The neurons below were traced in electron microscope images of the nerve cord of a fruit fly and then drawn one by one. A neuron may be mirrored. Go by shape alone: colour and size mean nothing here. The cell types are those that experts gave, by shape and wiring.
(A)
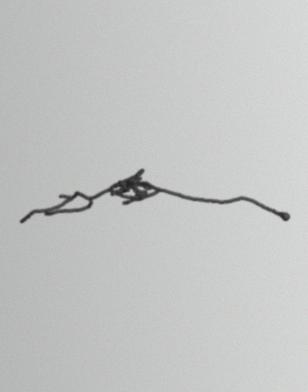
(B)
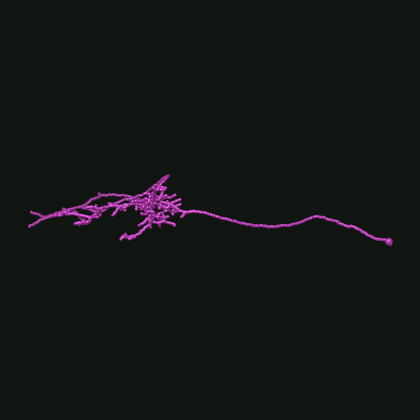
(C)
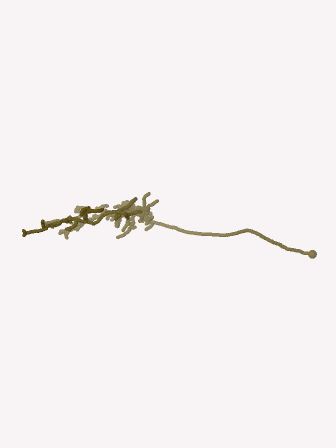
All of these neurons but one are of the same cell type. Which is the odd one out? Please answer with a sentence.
Picture A is the odd one out.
